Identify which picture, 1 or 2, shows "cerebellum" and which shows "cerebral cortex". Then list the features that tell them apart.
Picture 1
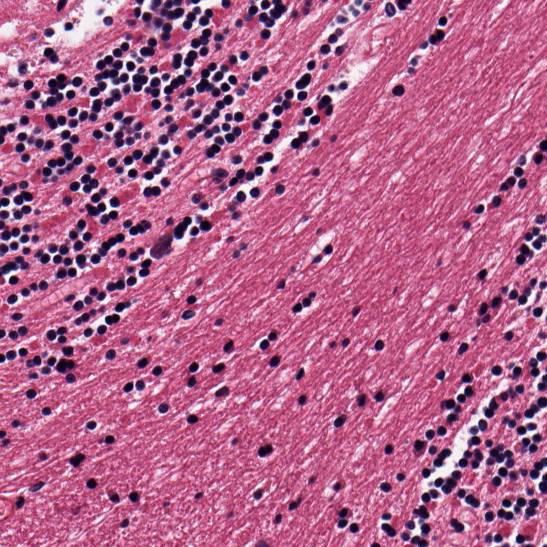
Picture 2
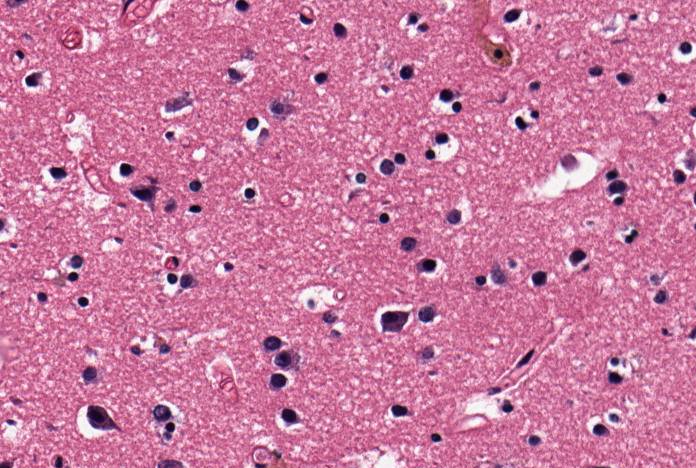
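Picture 1 shows cerebellum, and picture 2 shows cerebral cortex. First, nuclear spread: in picture 1 dense crowds of small dark nuclei fill the upper left and lower right, split by an oblique pink fibrillar band; in picture 2 small round dark-blue nuclei are scattered fairly evenly over the field.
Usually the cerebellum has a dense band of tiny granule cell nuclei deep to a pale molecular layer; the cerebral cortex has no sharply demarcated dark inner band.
Second, the nuclei up close: in picture 1 they are deeply dark with almost no visible cytoplasm, while in picture 2 many sit in a clear perinuclear halo.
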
